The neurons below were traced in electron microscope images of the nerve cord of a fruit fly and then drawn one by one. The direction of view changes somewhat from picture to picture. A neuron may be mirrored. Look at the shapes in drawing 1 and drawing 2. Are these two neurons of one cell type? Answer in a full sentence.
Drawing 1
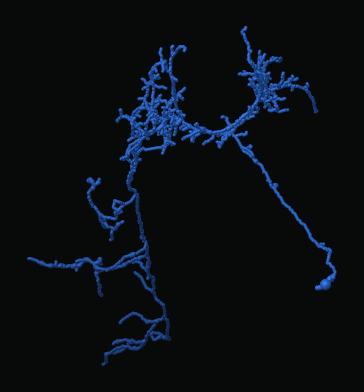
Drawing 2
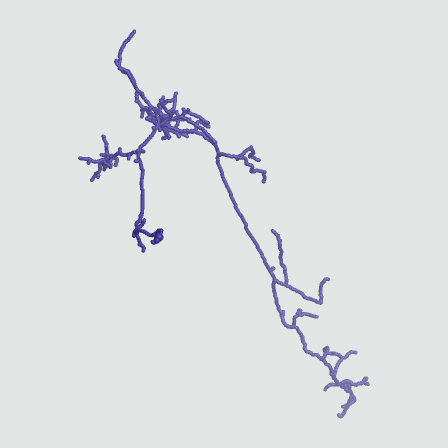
They are of the same cell type.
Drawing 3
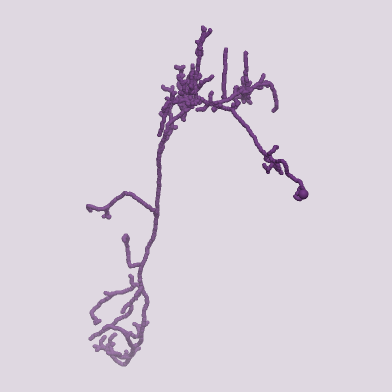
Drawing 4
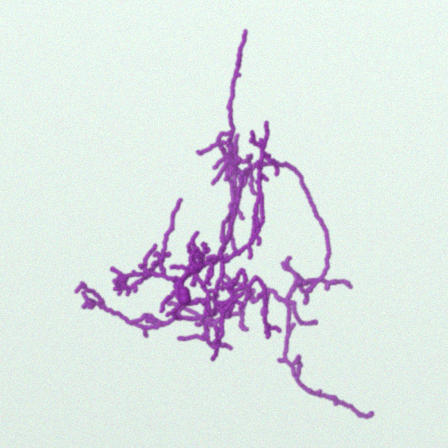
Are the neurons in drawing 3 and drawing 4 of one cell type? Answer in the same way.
They are of different cell types.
